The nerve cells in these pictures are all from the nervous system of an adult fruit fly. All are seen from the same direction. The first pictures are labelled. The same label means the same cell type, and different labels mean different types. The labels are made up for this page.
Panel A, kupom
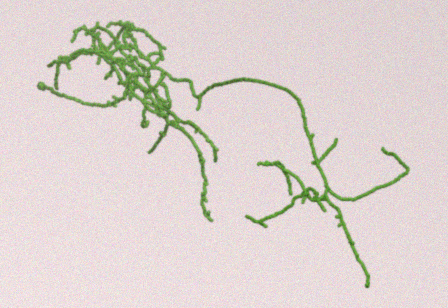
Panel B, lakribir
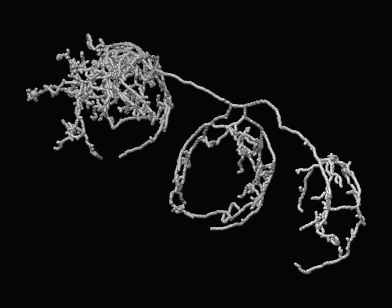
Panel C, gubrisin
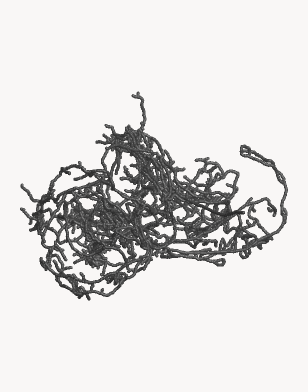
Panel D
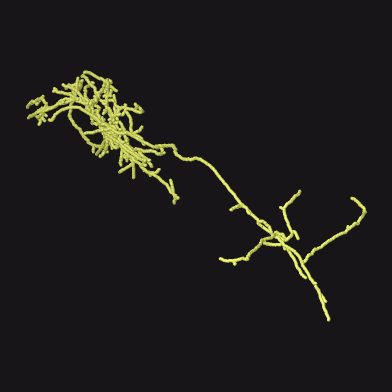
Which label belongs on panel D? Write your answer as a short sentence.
It belongs to kupom.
